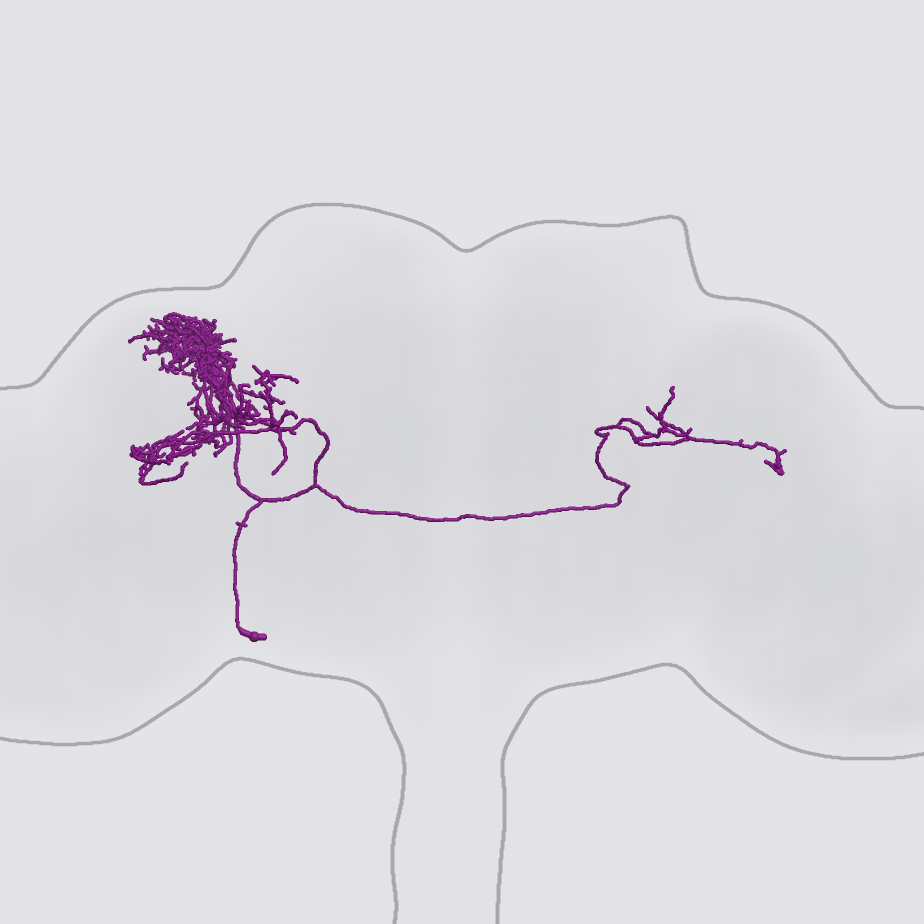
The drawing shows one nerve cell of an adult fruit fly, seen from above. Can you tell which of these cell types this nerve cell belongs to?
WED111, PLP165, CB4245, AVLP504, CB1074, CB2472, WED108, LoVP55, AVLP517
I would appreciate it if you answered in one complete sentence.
This nerve cell counts as a member of the cell type AVLP504.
